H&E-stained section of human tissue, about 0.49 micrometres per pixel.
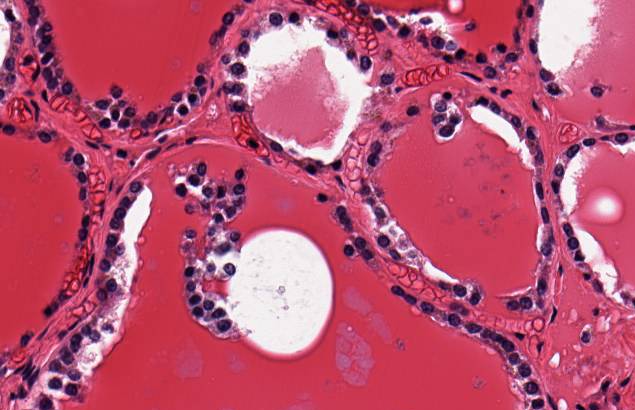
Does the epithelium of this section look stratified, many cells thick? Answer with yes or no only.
No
